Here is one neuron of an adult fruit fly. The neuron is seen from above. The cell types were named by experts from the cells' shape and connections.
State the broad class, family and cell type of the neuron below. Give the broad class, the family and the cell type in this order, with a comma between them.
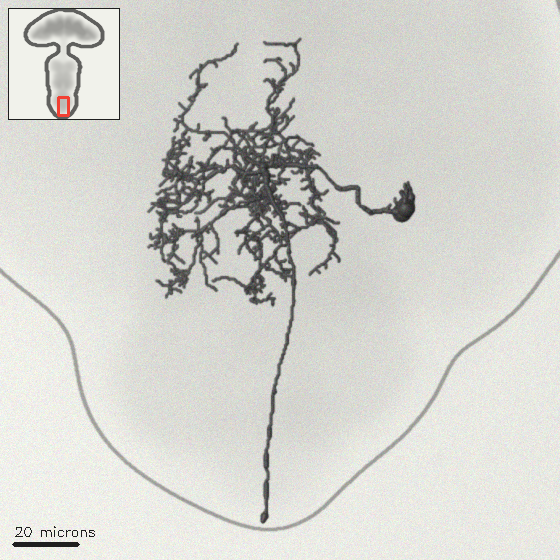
motor neuron of the nerve cord, MNad, MNad08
